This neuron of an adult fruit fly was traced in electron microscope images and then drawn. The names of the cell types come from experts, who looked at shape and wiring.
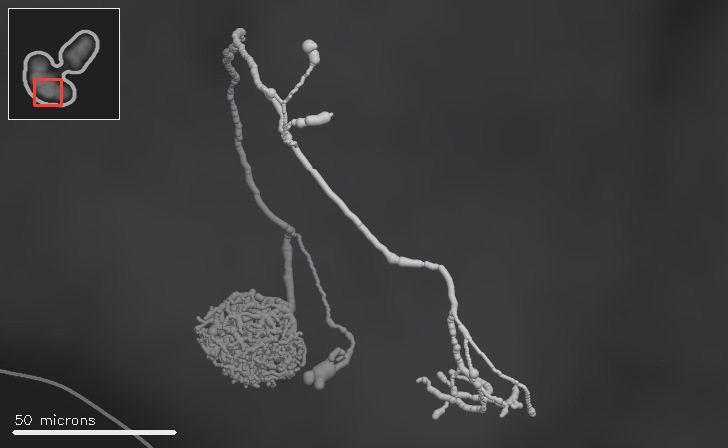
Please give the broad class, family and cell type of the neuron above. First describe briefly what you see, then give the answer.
It lies in the brain. From top to bottom in the picture it spans about 120 microns. Dozens of branch ends can be seen. This is a central-brain intrinsic neuron. Its family is hemilineage ALl1_ventral. Its cell type is DA1_lPN.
